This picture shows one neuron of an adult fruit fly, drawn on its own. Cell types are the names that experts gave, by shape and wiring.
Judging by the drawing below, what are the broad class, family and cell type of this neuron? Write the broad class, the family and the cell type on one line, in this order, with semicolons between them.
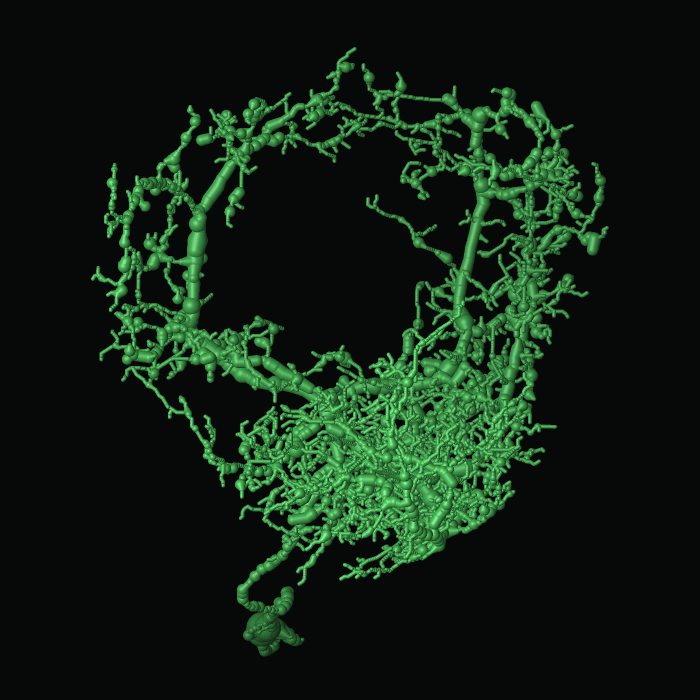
nerve-cord intrinsic neuron; hemilineage 13B; IN13B005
